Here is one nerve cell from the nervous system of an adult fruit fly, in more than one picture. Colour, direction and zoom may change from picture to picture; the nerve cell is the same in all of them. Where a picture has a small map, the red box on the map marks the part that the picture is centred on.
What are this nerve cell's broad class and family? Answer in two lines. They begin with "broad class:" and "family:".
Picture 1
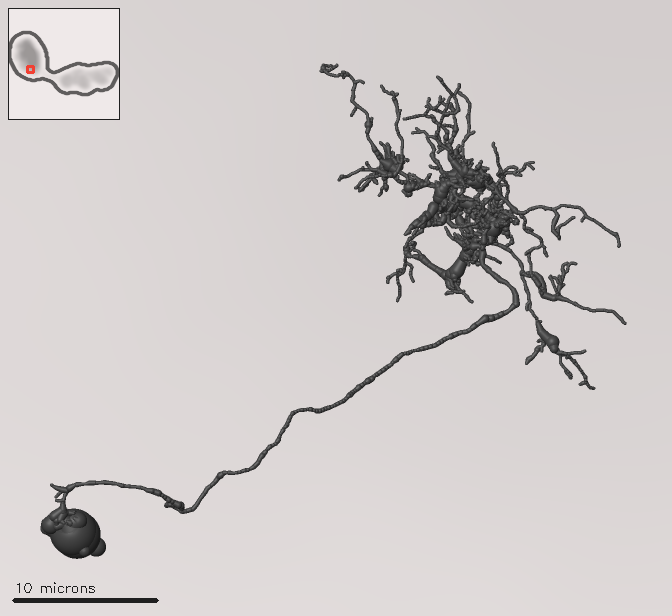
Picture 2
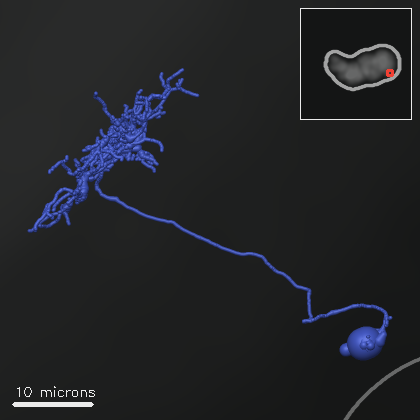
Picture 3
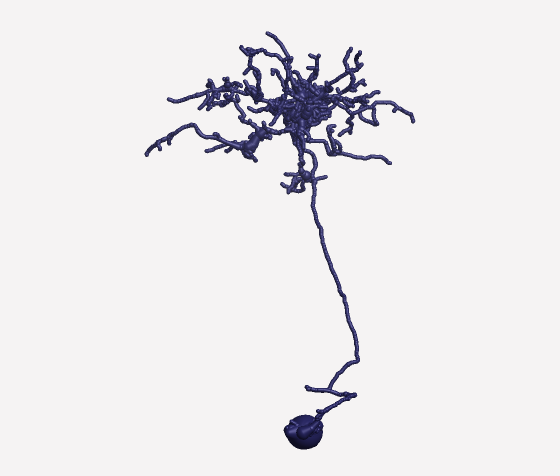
broad class: optic-lobe intrinsic neuron
family: Dm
